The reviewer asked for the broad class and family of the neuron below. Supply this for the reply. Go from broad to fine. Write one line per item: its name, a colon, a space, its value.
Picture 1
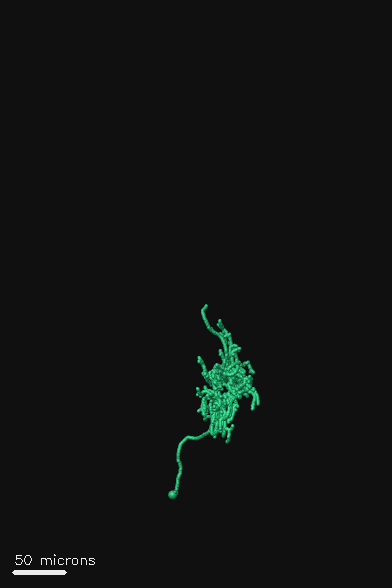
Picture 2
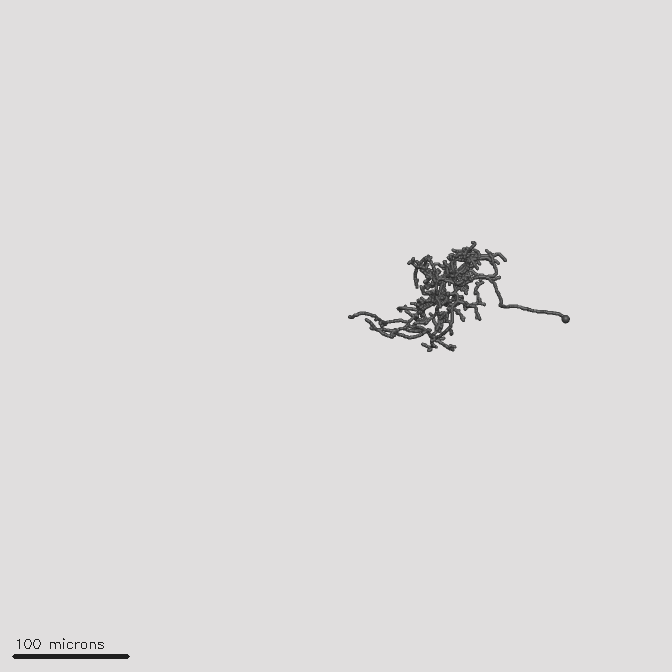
broad class: nerve-cord intrinsic neuron
family: hemilineage 14A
